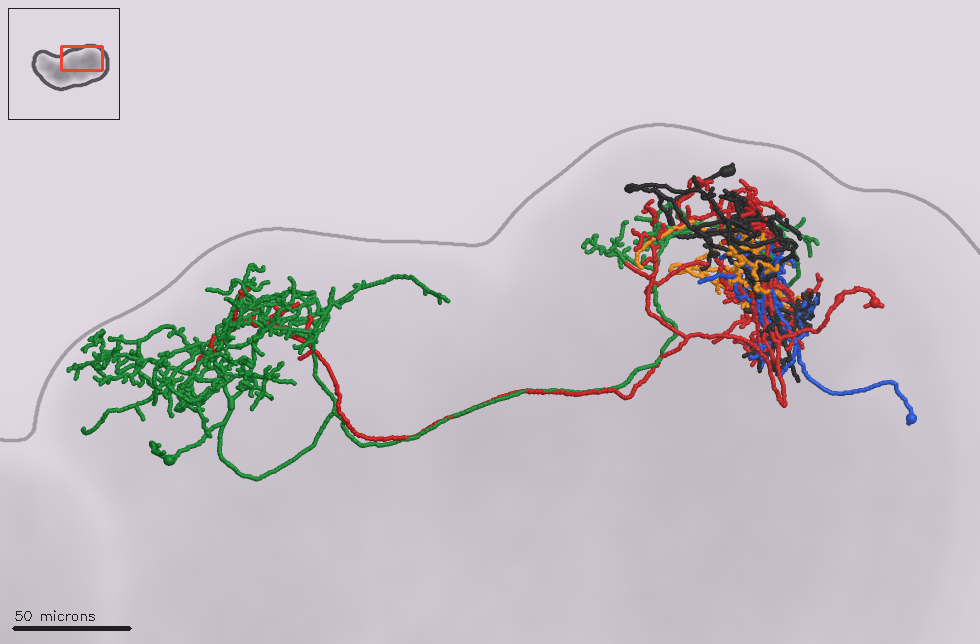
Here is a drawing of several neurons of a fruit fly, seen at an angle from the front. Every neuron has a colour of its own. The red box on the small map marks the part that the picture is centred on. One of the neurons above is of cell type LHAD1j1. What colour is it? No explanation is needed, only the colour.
red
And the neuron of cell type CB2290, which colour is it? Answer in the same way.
orange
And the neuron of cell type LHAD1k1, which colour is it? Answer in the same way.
green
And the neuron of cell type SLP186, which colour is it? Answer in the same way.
blue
